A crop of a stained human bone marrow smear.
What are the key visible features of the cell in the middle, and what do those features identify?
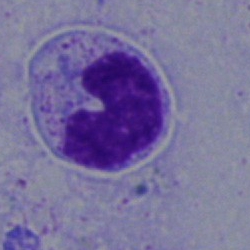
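The nucleus is kidney-shaped, owing to a notch on its left side. It lies toward the right of the cell, so most of the cytoplasm is on the left. The cytoplasm is pale greyish-lilac, with small reddish-purple granules scattered through it. The cell is a band neutrophil.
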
